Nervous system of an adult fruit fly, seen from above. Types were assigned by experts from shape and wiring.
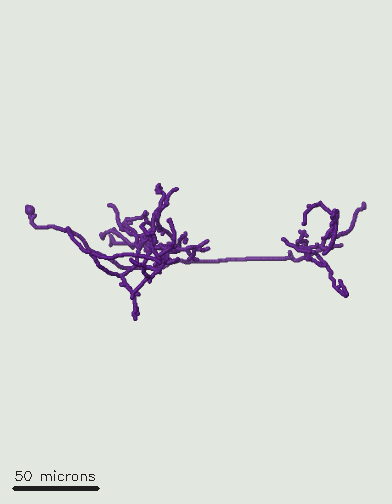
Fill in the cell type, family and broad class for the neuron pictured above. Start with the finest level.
SMP009; hemilineage AOTUv4_dorsal; central-brain intrinsic neuron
